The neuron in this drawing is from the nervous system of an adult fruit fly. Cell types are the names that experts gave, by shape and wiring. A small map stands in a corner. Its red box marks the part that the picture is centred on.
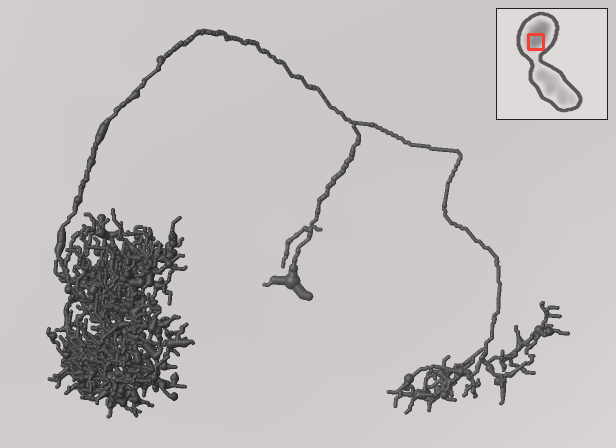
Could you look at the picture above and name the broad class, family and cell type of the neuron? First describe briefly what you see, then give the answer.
Dozens of branch ends can be seen. In this view it is wider than it is tall. Its broad class is optic-lobe intrinsic neuron. Its family is MeLo. The cell type is MeLo9.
